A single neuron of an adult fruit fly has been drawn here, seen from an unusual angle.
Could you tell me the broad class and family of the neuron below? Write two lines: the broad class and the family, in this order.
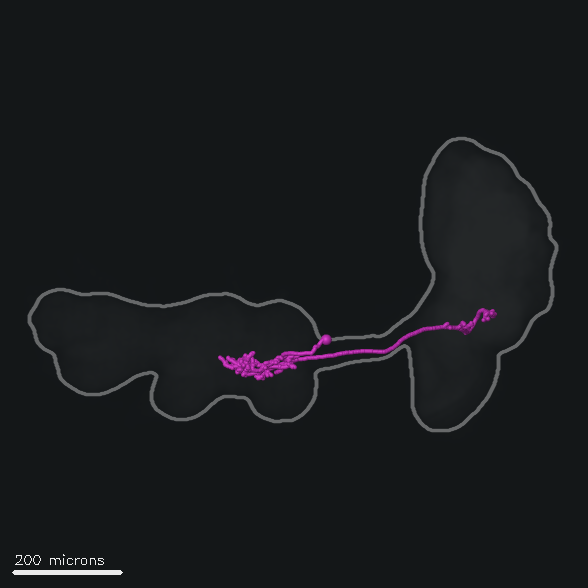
ascending neuron
hemilineage 08B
